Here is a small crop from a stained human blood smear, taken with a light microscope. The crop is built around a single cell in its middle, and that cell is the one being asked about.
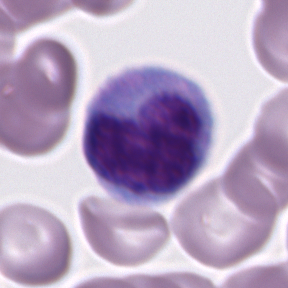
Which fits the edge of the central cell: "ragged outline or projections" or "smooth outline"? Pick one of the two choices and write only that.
Smooth outline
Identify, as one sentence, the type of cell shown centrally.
Among the cells in view, the one in the middle is a monocyte.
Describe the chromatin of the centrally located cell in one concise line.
One feature to record is coarsely clumped chromatin.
